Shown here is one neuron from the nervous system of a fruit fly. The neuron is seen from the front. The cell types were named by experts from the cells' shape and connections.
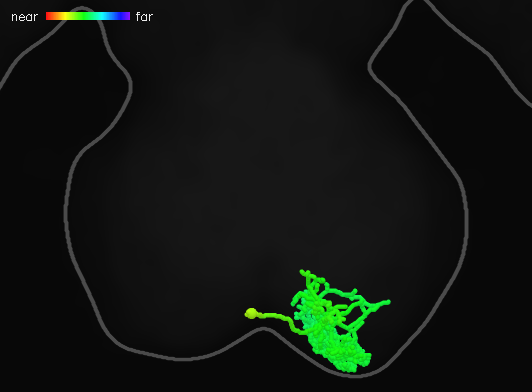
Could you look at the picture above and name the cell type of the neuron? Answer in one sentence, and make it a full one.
So far as cell type goes, this neuron is IN13B014.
